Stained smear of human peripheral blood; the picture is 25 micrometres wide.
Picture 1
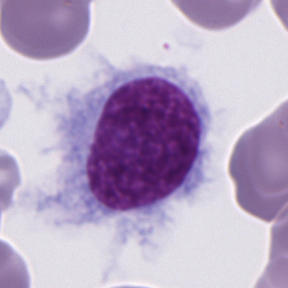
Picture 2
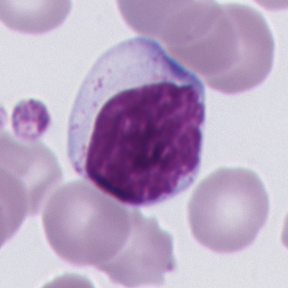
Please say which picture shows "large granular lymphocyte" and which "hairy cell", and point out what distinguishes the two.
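Picture 1 shows a hairy cell; picture 2 shows a large granular lymphocyte. The plainest difference lies in the cytoplasm: the hairy cell shows no granules, whereas the large granular lymphocyte has a few fine reddish-purple granules scattered through it.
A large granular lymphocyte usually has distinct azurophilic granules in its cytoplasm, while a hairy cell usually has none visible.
In the hairy cell, more cytoplasm lies to the left of the nucleus than to its right. The large granular lymphocyte has a smooth, rounded outline with no surface projections. Its nucleus is oval in outline, with dark purple, coarsely clumped chromatin and no visible nucleoli.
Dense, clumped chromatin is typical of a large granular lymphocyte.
Its cytoplasm is pale greyish blue.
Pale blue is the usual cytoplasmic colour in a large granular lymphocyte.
Neither cell contains vacuoles in its cytoplasm.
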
